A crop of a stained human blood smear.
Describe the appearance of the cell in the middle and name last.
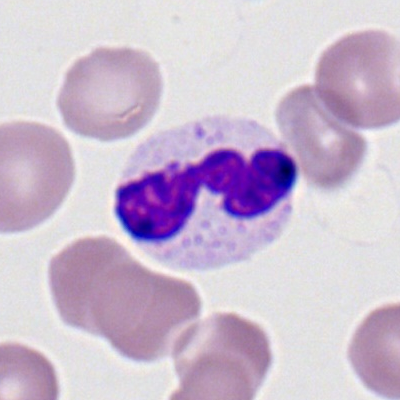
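The cell has a round, smooth outline. Its nucleus is partly divided by notches into segments joined by broad bands of nuclear material. Small lilac granules are scattered throughout the cytoplasm, and no vacuoles are seen. The cell is a segmented neutrophil.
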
